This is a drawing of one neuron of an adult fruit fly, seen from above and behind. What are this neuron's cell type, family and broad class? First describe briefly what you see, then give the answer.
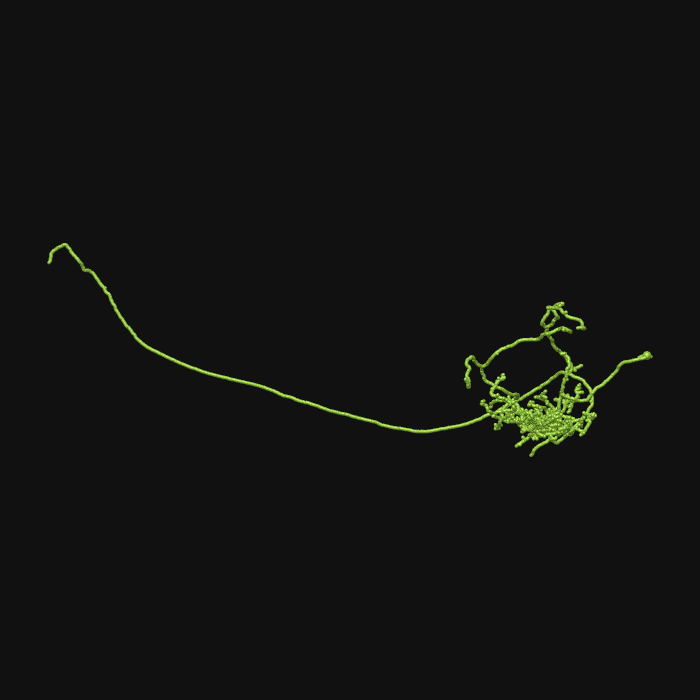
The cell body is on the right of the picture. As drawn here it is more than twice as wide as it is tall. The cell type is LHAV2g5. The family is hemilineage VLPl2_posterior. It is a central-brain intrinsic neuron.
